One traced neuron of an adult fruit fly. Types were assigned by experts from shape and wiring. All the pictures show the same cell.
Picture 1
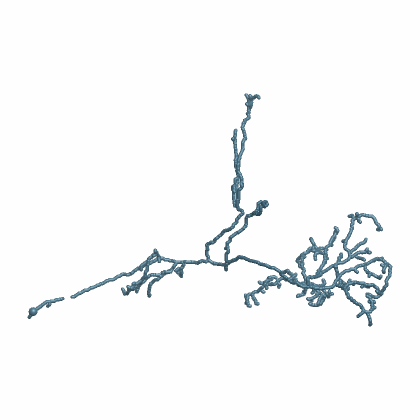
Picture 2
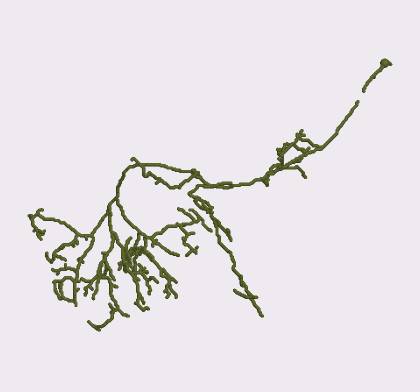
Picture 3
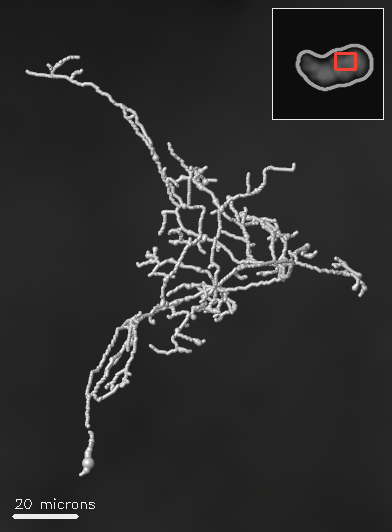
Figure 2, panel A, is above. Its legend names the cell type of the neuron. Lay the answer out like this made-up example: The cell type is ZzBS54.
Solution: The cell type is FB3E.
